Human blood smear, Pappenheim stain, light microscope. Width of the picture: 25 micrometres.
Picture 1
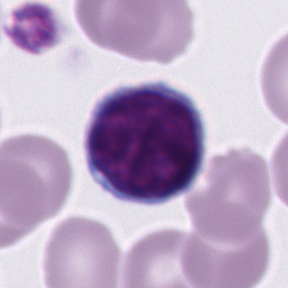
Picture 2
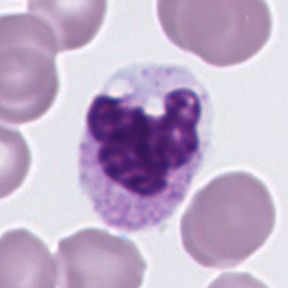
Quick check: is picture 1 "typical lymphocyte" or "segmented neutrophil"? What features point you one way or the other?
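Of the two, the typical lymphocyte appears in picture 1 and the segmented neutrophil in picture 2. In outline the typical lymphocyte is round and smooth, while the segmented neutrophil is oval and taller than it is wide. The lymphocyte's nucleus is round and about 10 micrometres across, with dense, dark purple chromatin in coarse clumps.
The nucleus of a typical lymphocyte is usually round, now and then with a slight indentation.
In the lymphocyte the cytoplasm is a thin blue rim, most visible along the lower left edge; in the neutrophil it is pale greyish-lilac.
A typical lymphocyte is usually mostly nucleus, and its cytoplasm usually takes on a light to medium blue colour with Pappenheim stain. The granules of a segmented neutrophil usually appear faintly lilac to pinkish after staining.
No vacuoles are seen in the lymphocyte. Neither cell shows a nucleolus.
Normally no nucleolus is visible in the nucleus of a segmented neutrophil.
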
